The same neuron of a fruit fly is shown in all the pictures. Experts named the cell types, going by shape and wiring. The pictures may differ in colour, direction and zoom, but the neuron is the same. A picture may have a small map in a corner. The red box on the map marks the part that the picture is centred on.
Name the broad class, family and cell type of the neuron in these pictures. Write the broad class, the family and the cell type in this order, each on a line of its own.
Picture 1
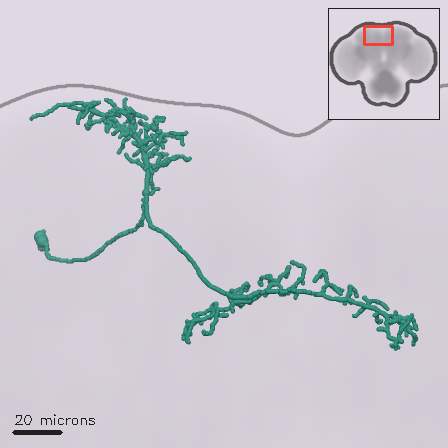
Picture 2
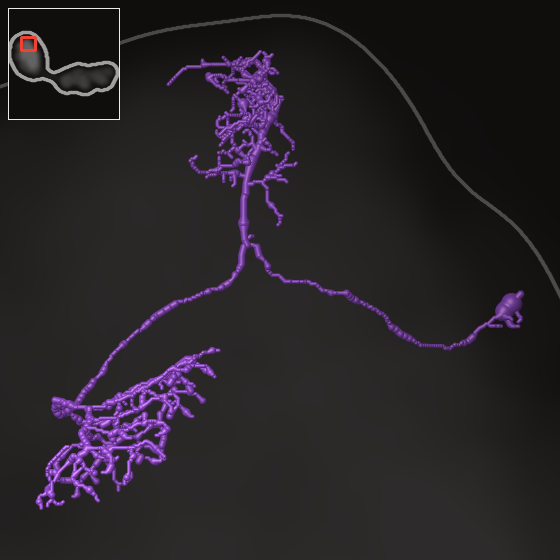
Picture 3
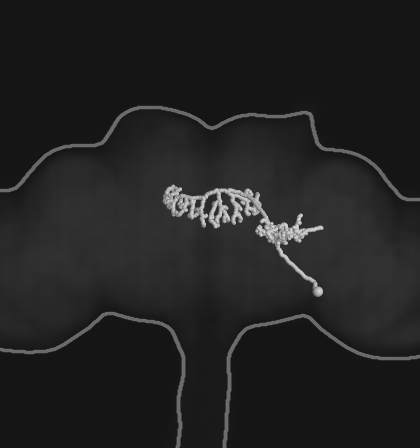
central-brain intrinsic neuron
hemilineage DL1_dorsal
FB7A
